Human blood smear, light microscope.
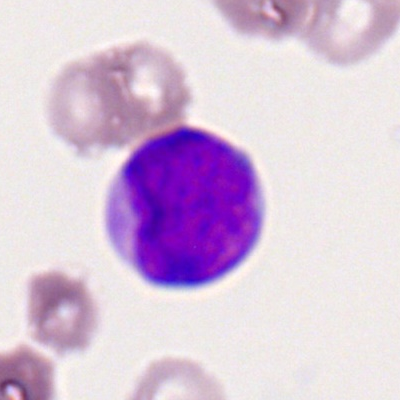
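Myeloblast, the cell in the middle of a stained human blood smear. Round, with a smooth outline; the nucleus fills most of the cell and shows a shallow notch on its left side. The cytoplasm holds no vacuoles.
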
